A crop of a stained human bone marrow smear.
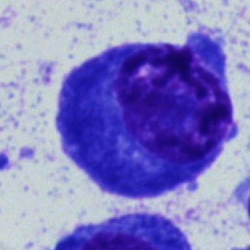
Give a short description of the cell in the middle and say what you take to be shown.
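You've got a rounded to oval cell here, its edge mostly smooth. The nucleus is pushed off-centre toward the right side, and there's plenty of cytoplasm staining a deep blue, with no distinct granules in it. So it's a plasma cell.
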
